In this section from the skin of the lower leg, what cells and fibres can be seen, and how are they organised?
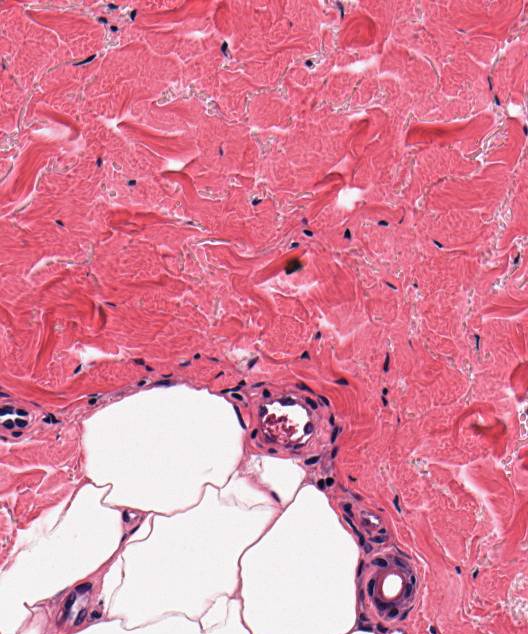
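You've got dense pink collagen bundles filling the upper two-thirds, woven together in haphazard directions. Sparse, small, dark, spindle-shaped fibroblast nuclei sit scattered among them. Down at the lower left are adipocytes with large, empty clear spaces.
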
